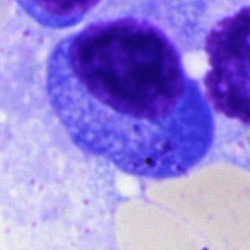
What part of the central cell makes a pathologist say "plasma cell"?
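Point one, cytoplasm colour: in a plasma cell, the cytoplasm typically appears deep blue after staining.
Here a broad rim of deep blue cytoplasm lies below and to the left of the nucleus, which goes with a plasma cell. Point two, the remaining features, noted as seen: the cell has a smooth oval outline and dense, dark purple chromatin. A few small dark granules also lie in the lower part of the cytoplasm.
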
